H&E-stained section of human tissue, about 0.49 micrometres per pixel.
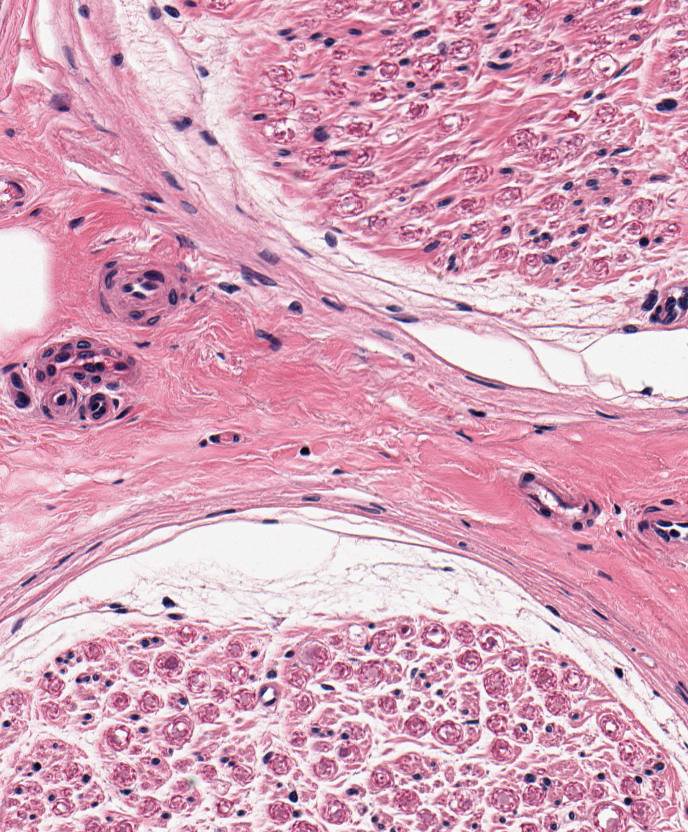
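Tibial nerve. Two rounded bundles of nerve fibres, at upper right and along the bottom, separated by a band of connective tissue. Fibres cut across: each a small pink ring around a central dot. Small dark oval or elongated nuclei scattered singly between fibres in both bundles. Near left edge, in the connective tissue: two small thick-walled vessels with concentric layers of nuclei.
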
